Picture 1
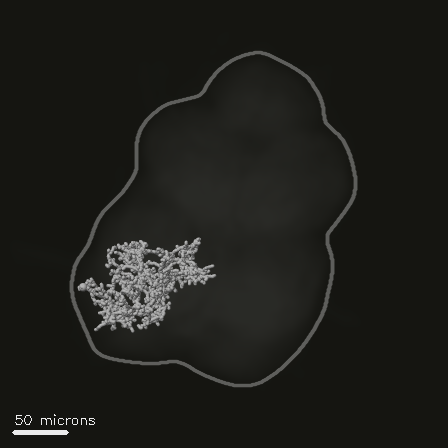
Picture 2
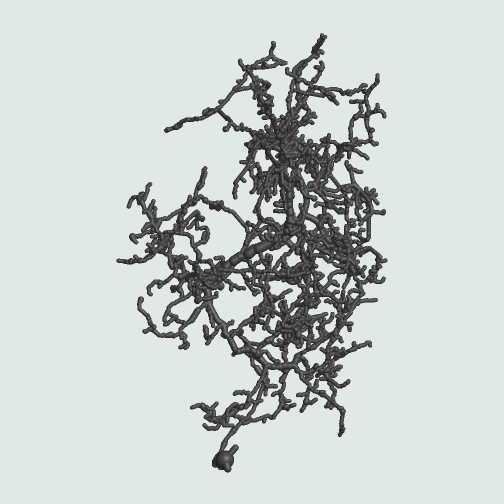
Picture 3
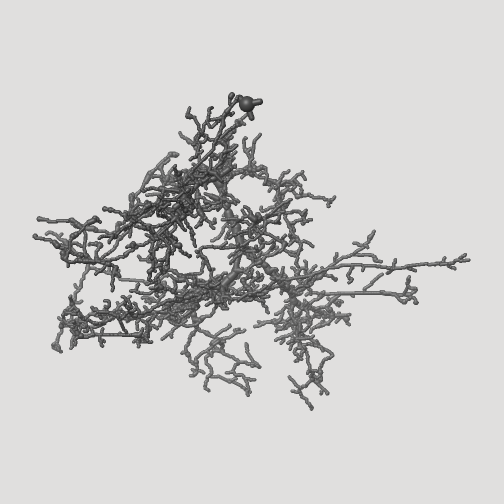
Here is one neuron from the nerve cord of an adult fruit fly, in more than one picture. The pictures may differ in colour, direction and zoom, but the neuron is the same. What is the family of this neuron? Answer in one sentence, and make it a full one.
Family assignment for this neuron is hemilineage 20A.22A.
